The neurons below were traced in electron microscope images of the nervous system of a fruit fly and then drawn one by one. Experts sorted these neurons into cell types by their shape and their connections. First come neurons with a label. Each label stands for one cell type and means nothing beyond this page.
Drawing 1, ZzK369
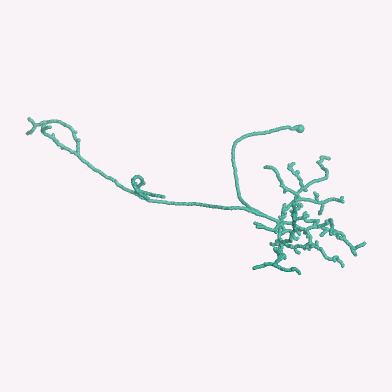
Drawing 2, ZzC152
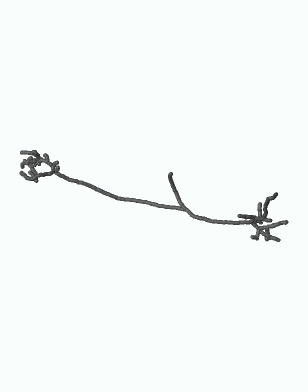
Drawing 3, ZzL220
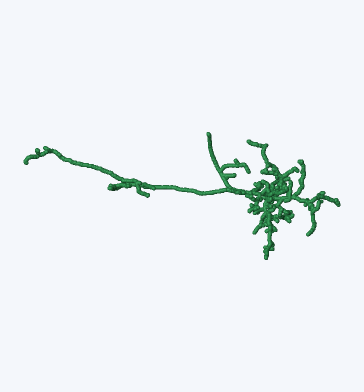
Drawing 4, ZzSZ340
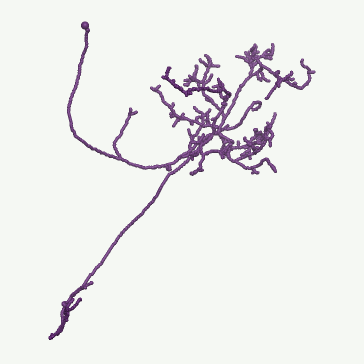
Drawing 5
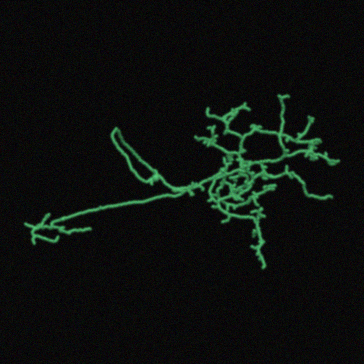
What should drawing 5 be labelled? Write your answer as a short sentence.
It belongs to ZzSZ340.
